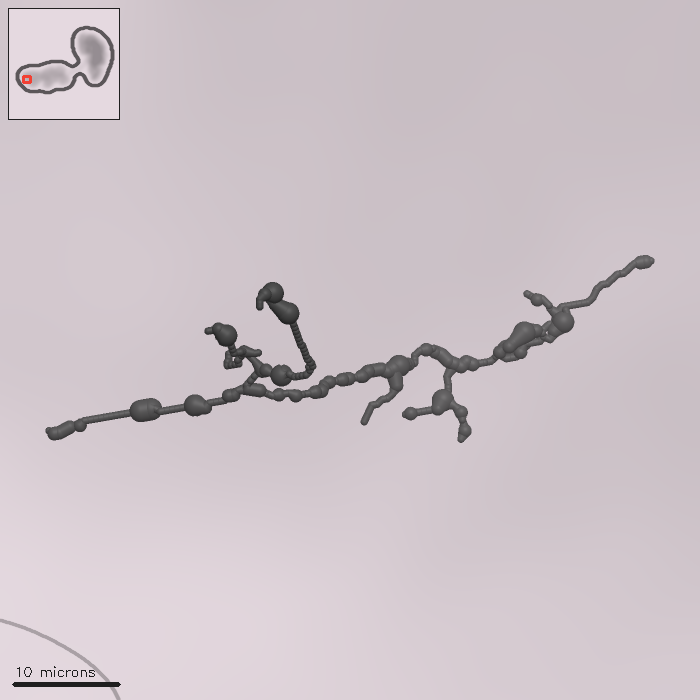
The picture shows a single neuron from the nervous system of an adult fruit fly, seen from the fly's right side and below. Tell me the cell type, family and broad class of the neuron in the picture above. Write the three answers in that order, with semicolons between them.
SNta38; class mechanosensory tactile; sensory neuron entering the nerve cord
